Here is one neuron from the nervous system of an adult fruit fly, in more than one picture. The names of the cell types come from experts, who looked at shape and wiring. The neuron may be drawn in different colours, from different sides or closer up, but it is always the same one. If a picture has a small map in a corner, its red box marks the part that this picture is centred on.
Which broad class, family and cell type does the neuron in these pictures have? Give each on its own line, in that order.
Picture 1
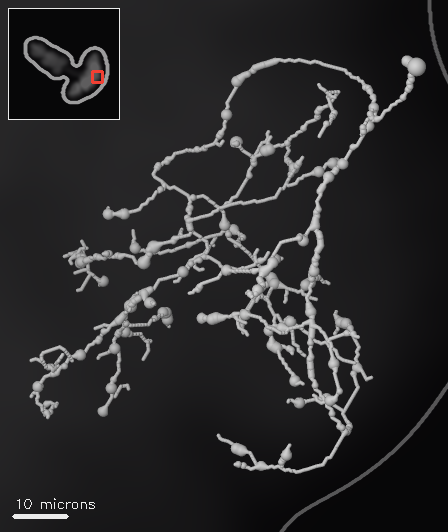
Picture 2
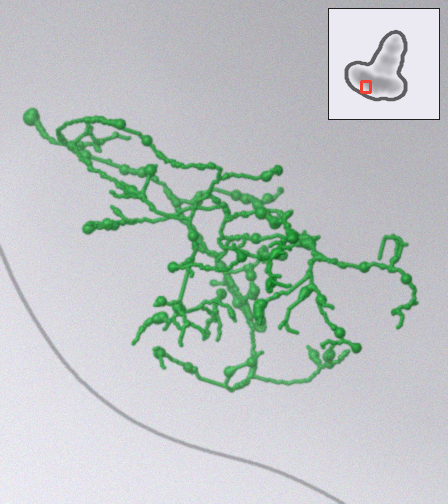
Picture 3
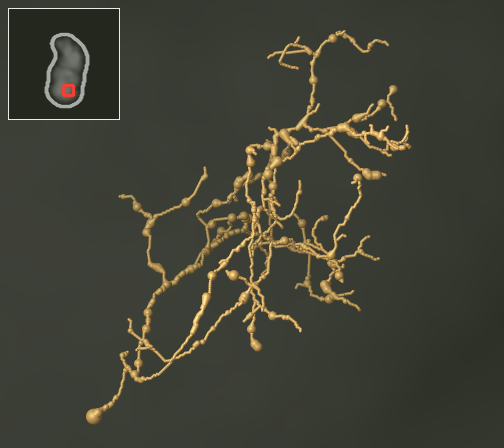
central-brain intrinsic neuron
hemilineage ALl1_dorsal
lLN13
